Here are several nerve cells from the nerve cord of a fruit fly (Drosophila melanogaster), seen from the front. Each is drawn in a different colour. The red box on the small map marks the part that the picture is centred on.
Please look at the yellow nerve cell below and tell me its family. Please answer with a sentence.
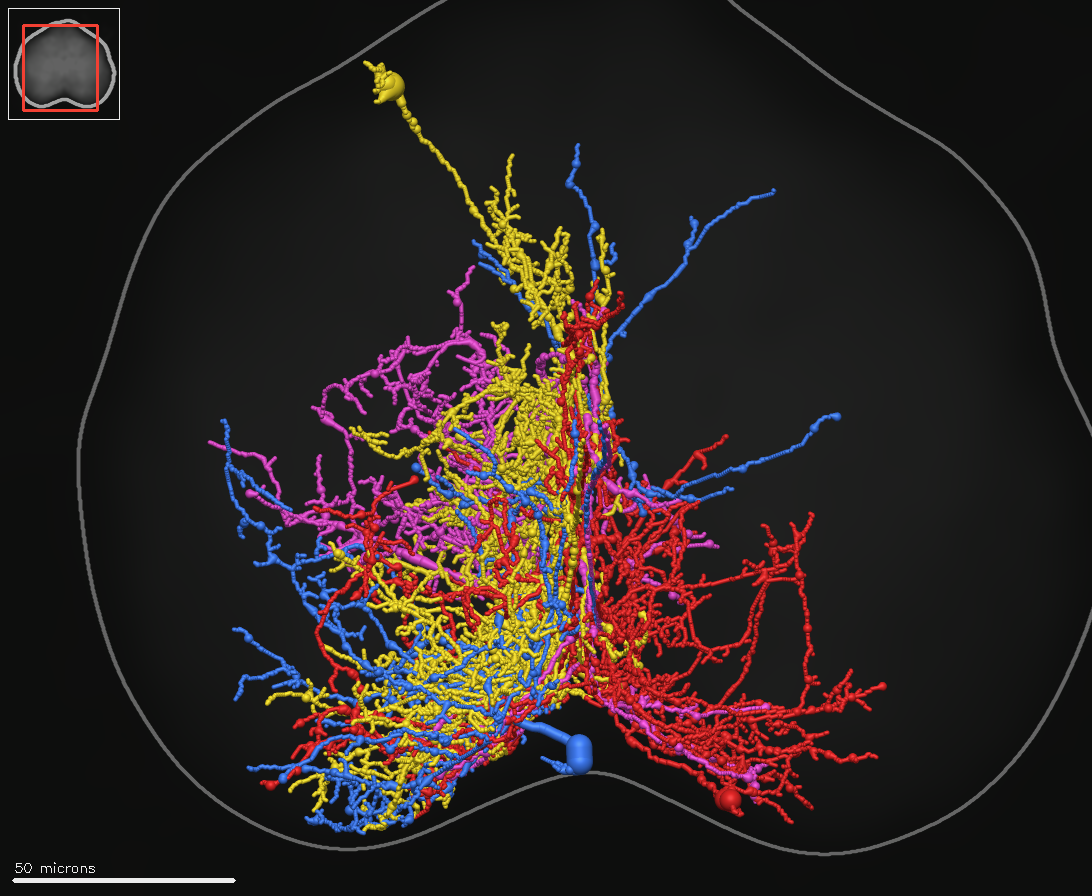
The family is hemilineage 17A.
